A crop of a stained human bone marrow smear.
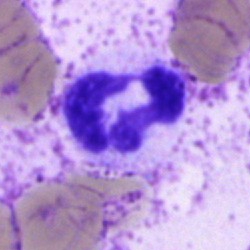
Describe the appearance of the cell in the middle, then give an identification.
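First, the nucleus: it almost fully encircles a pale central gap, thick at its left and right sides and thinner across the top. Next, the cytoplasm: it shows no coarse orange-red granules. Last, the border: faint, blending into the background. The name for this cell is segmented neutrophil.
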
